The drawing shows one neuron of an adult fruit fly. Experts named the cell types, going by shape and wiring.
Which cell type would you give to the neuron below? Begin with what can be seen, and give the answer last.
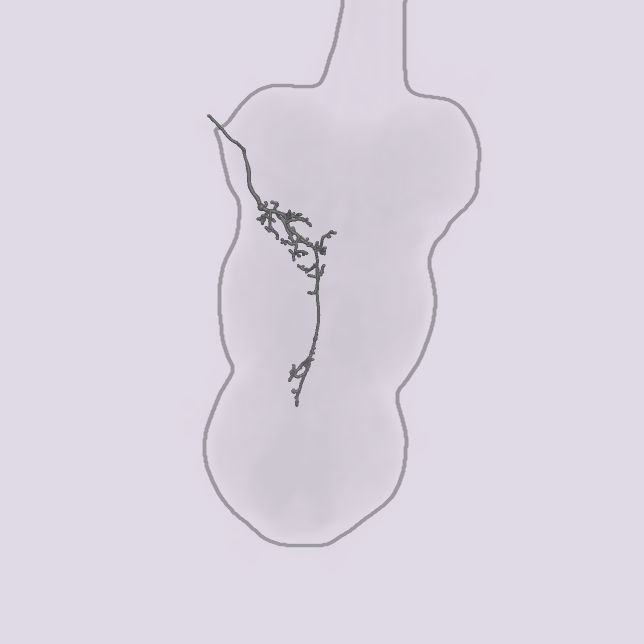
It lies in the nerve cord. In this view it is taller than it is wide. It is a sensory neuron entering the nerve cord. The cell type is SNpp30.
